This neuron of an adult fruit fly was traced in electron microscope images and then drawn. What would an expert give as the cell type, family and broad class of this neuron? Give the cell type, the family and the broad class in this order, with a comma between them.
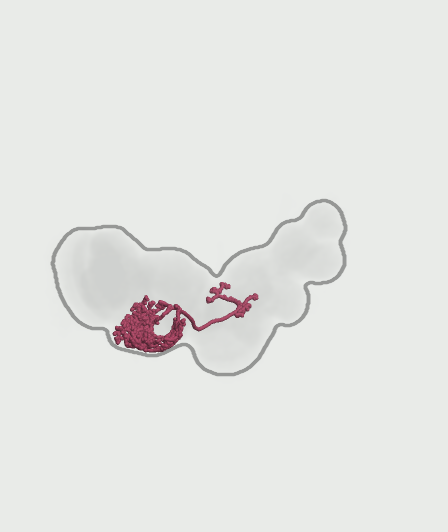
DNge143, DNge, descending neuron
